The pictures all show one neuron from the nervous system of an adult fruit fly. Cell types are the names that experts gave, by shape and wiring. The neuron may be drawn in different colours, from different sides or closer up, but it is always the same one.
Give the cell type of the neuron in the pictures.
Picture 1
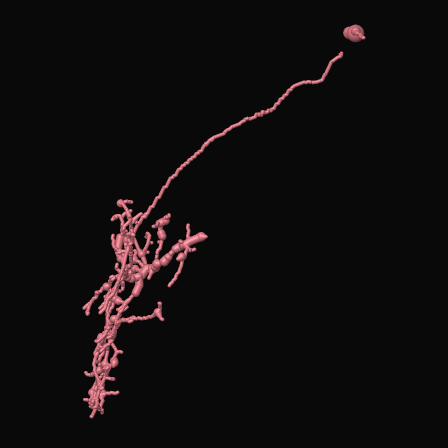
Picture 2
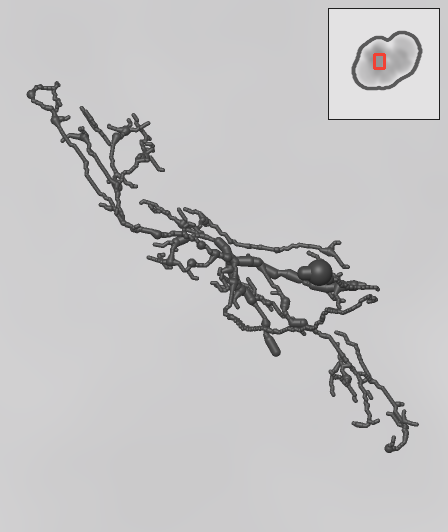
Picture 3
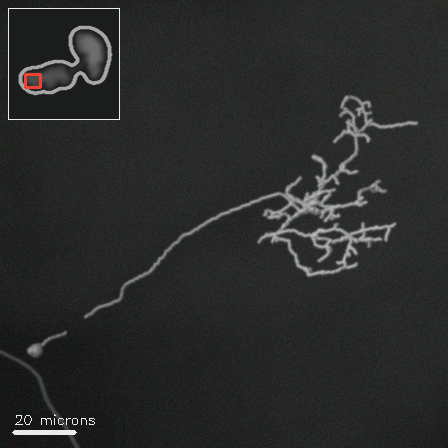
IN03A082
